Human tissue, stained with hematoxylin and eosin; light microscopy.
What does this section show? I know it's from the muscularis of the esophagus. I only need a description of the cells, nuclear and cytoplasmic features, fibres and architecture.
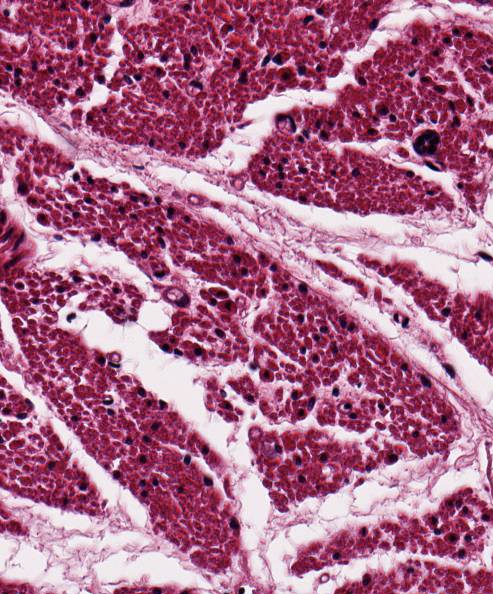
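Pale septa run diagonally, upper left to lower right, dividing the tissue into elongated bundles. Up close, each bundle holds many small, tightly packed, rounded to polygonal profiles cut in cross-section, with small dark round nuclei scattered throughout. And the septa? Loose, pale pink, wavy fibrous connective tissue.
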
